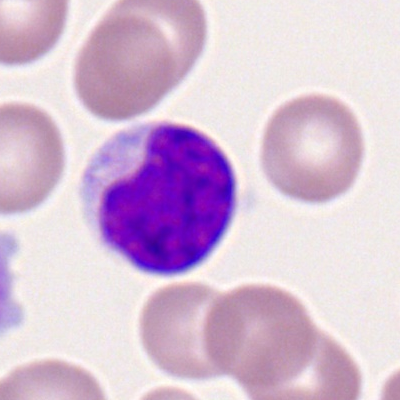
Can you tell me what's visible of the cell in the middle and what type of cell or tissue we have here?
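Nucleus fills most of the cell; shallow notch on its upper-left side. Cytoplasm a narrow pale blue rim, widest on the left. Cell: lymphocyte.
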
